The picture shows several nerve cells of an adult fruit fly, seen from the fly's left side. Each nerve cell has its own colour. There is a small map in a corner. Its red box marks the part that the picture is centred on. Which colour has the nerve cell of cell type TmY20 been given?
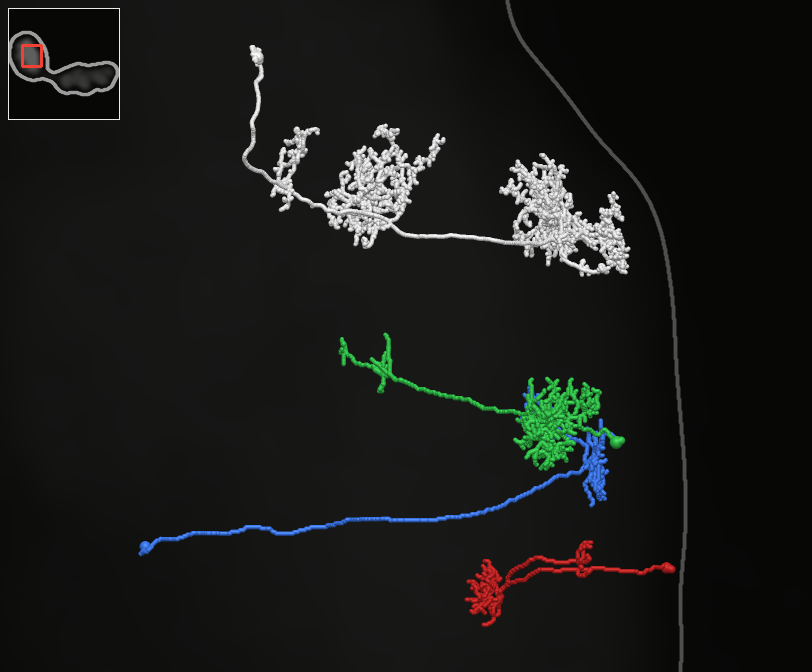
blue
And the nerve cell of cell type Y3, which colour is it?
green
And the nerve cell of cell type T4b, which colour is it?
red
